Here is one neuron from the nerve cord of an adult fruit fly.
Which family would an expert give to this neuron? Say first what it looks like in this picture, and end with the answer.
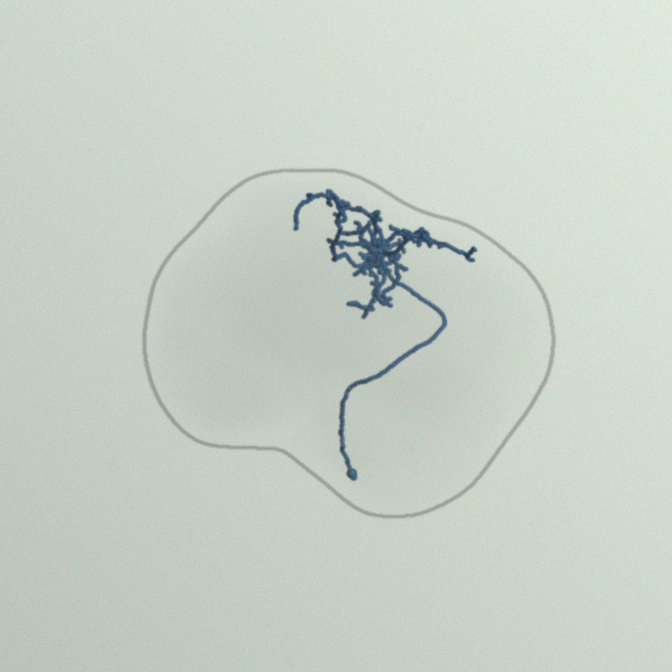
As drawn here it is taller than it is wide. This is a nerve-cord intrinsic neuron. The family is hemilineage 06A.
